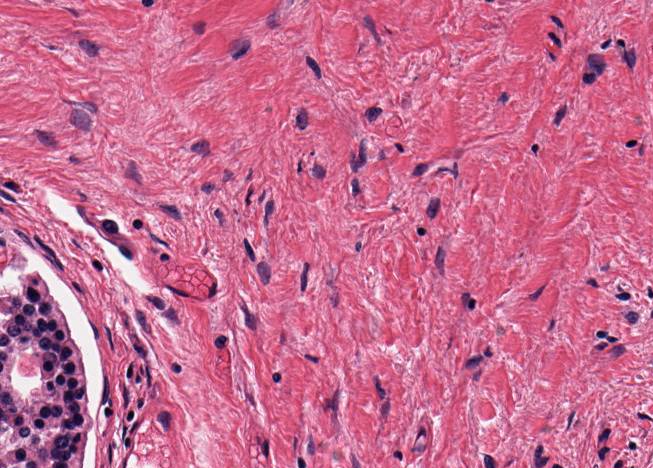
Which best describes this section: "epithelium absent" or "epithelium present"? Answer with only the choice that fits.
Epithelium present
